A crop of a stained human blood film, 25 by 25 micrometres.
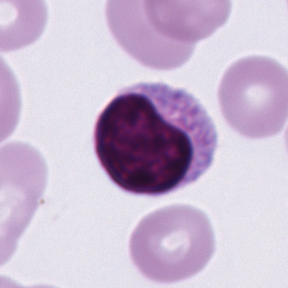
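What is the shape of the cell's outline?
Round and smooth.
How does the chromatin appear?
Dark and coarsely clumped, with no nucleoli visible in the nucleus.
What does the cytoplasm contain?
Fine purple granules, scattered throughout.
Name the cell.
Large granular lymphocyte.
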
